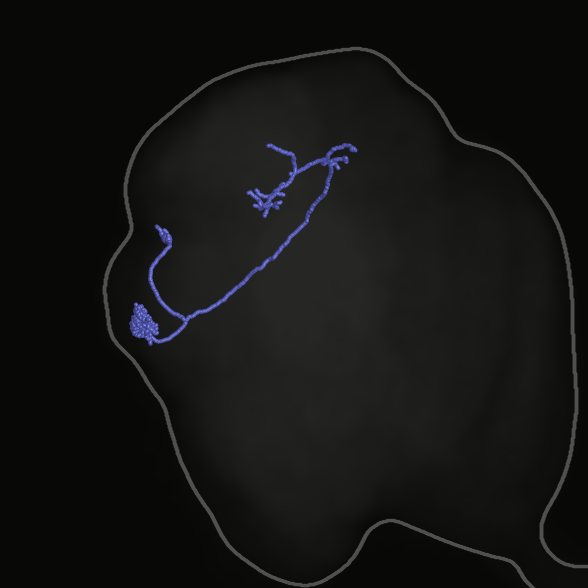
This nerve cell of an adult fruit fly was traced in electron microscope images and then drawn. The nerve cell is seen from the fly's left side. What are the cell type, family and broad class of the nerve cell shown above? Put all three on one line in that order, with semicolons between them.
VM5v_adPN; hemilineage ALad1; central-brain intrinsic neuron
